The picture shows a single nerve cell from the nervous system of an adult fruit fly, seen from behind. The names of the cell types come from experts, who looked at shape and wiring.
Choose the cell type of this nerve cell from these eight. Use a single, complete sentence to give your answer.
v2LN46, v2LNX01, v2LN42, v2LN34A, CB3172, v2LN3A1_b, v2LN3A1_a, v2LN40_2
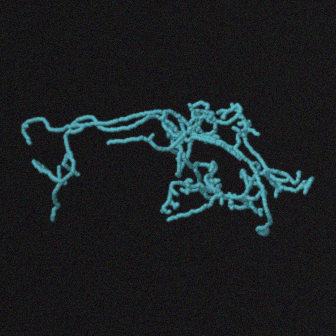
To this nerve cell applies the cell type name v2LN3A1_a.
